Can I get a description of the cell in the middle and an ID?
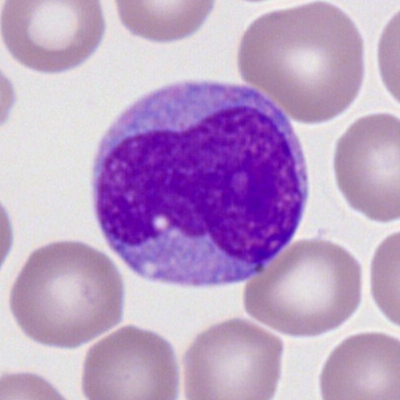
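Look first at the outline: it is round and smooth. Now the cytoplasm, a pale blue-lavender, with fine pinkish-purple granules scattered through it. Over the lower left part of the nucleus sits a small, clear, round spot. What you have here is a monocyte.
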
